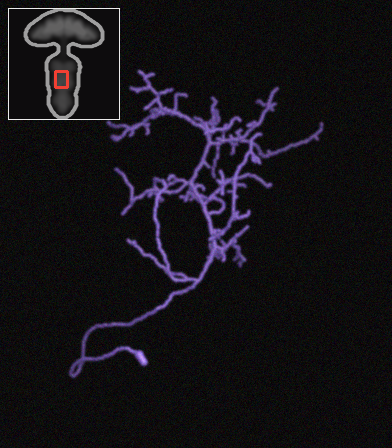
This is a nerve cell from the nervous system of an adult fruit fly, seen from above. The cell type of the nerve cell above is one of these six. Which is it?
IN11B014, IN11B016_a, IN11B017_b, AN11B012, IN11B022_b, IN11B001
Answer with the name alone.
IN11B014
